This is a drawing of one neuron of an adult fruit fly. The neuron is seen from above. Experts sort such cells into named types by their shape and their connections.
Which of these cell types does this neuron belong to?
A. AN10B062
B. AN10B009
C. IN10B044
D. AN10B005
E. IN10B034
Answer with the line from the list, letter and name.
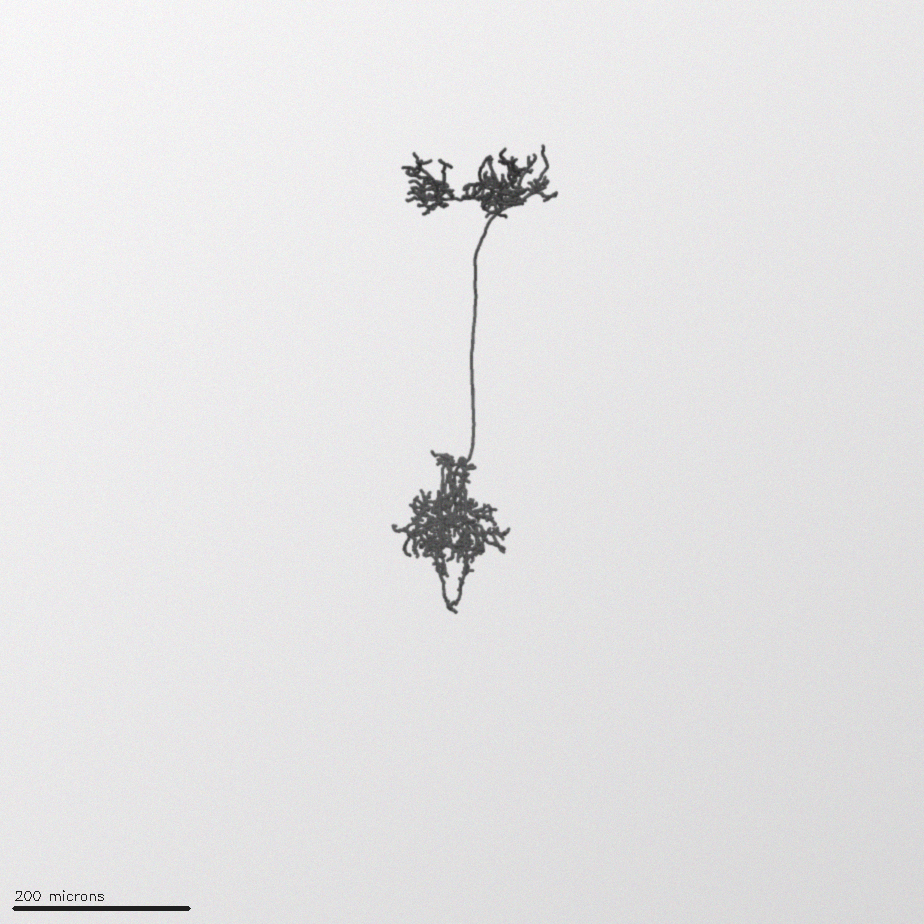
D. AN10B005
